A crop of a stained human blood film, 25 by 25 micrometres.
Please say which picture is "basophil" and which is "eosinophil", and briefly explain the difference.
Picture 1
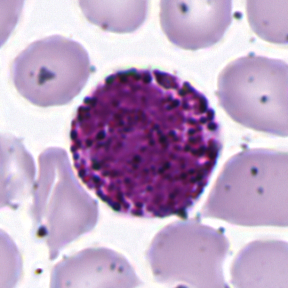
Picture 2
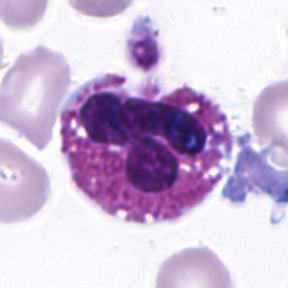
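The first picture shows a basophil, and the second shows an eosinophil. Look first at the granules: in the basophil they are coarse and dark purple, crowding the cell and densest along its margin, while the eosinophil's are coarse and reddish-pink, filling the cytoplasm all around the nucleus. Now look for the nucleus: in the basophil the granules lie over it and hide its outline, and the centre of the cell is a paler purple than the granular rim. In the eosinophil, a roughly round cell, the chromatin stains a dense, dark purple.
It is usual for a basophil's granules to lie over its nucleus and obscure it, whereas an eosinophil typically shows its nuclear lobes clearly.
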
